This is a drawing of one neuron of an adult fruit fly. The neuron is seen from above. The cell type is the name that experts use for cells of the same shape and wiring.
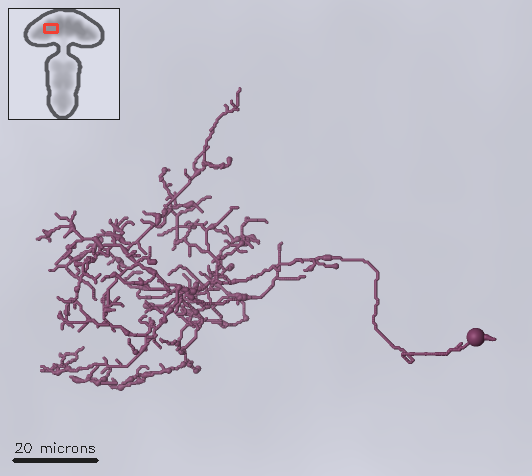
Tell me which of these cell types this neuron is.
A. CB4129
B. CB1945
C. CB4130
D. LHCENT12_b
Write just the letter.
B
